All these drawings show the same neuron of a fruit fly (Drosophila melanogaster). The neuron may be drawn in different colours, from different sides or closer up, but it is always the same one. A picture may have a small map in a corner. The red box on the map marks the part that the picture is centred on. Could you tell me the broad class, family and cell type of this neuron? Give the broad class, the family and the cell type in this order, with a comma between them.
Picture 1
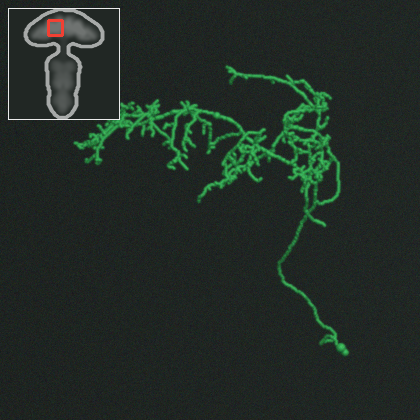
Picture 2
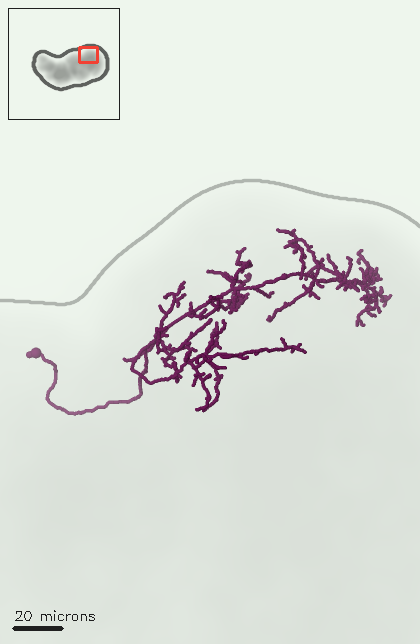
central-brain intrinsic neuron, hemilineage DM4_dorsal, SMP399_b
